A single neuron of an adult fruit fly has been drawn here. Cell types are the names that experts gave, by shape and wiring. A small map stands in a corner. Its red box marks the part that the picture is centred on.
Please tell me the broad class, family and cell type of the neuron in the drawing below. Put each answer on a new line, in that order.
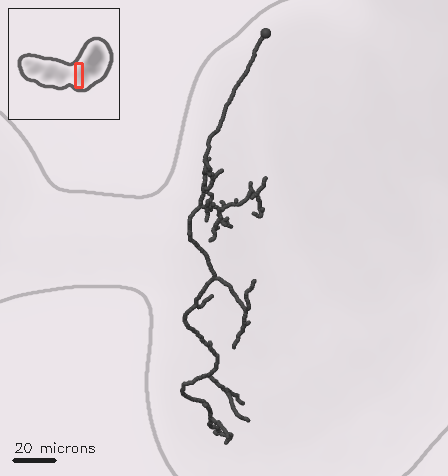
optic-lobe intrinsic neuron
Cm
Cm10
